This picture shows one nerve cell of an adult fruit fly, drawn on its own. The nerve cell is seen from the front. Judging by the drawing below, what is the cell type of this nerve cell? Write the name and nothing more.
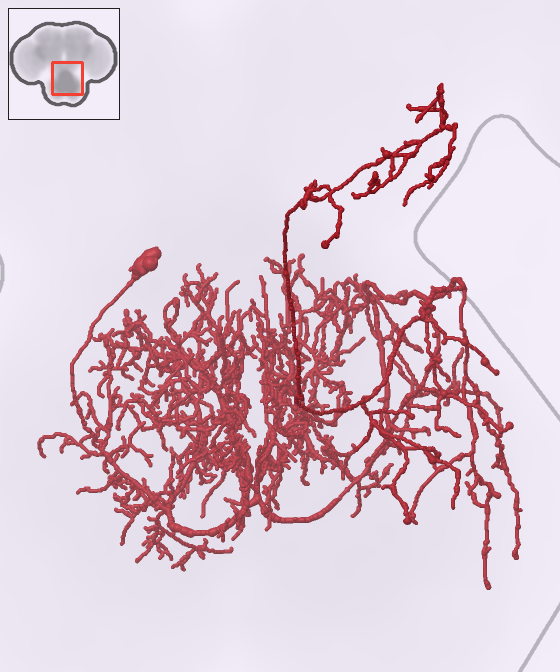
AN18B002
